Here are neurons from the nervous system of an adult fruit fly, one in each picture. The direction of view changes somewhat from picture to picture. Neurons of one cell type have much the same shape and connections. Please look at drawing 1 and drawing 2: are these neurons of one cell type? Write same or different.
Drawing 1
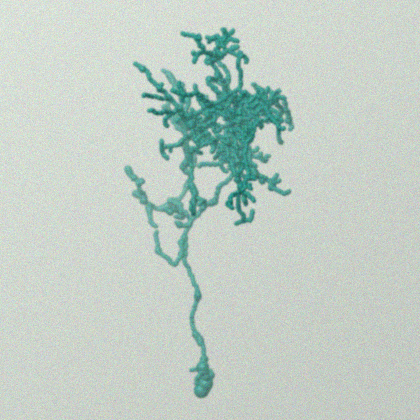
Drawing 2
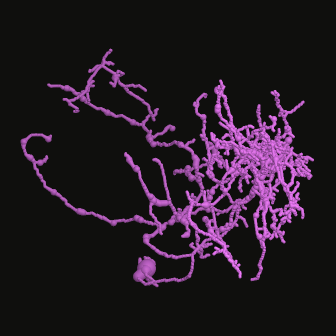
different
